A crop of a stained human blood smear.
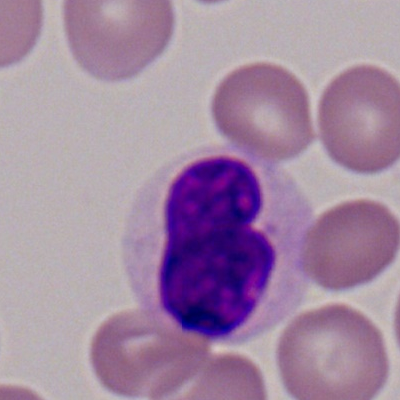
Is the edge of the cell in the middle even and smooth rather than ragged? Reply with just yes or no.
Yes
